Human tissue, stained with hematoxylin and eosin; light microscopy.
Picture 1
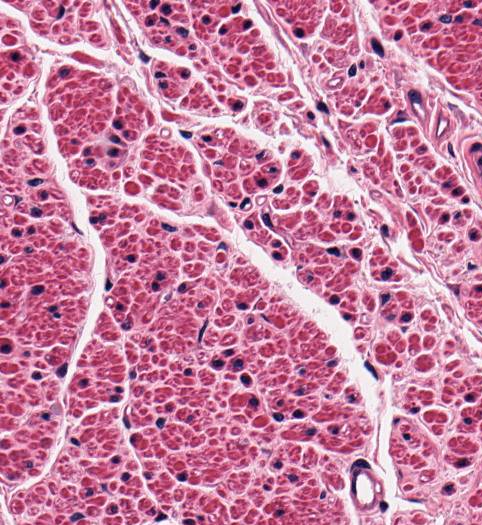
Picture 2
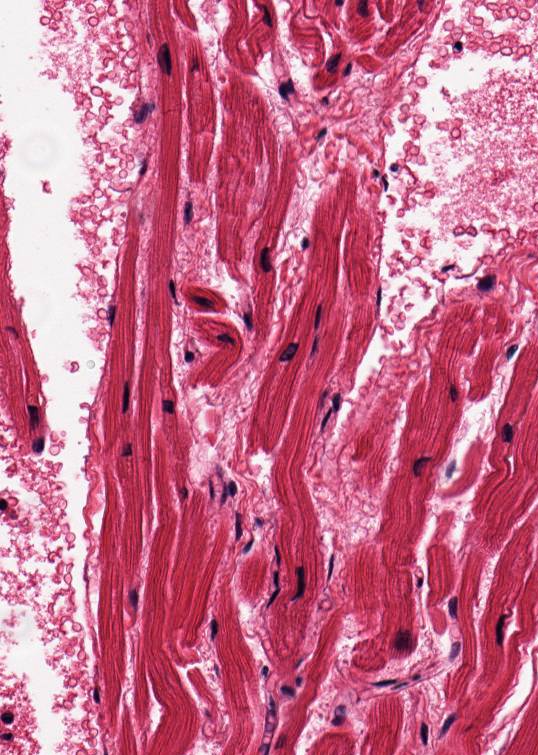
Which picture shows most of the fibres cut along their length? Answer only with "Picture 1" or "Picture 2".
Picture 2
